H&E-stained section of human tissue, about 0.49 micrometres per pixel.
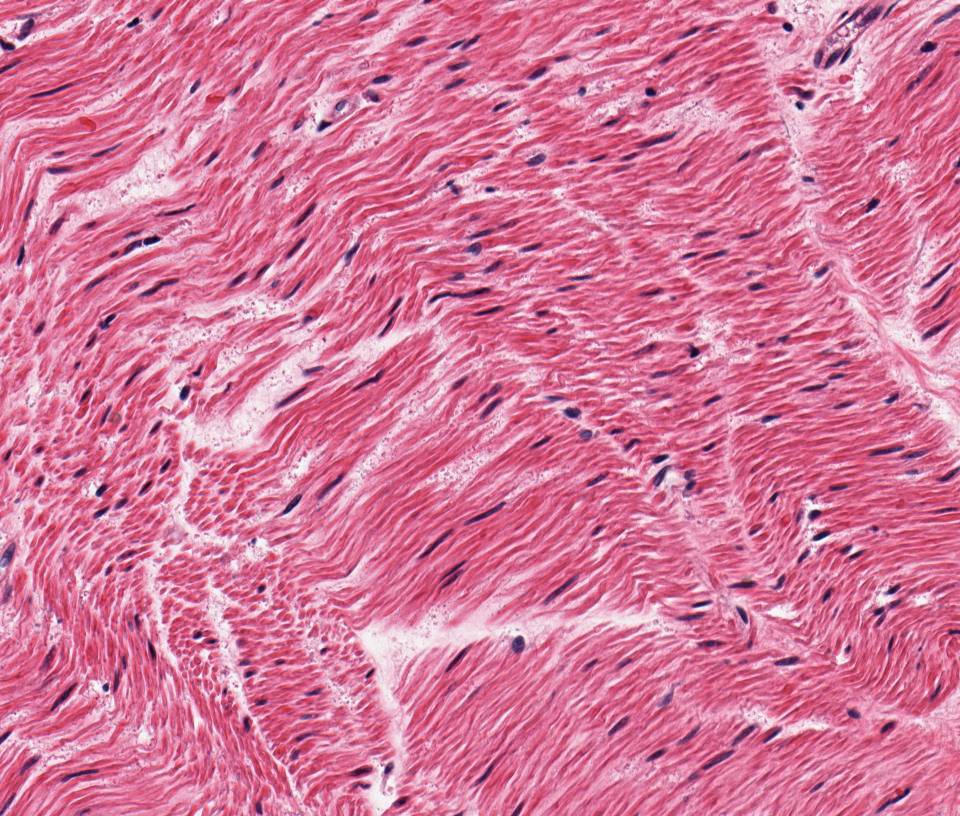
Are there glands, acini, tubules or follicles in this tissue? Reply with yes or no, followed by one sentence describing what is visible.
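No. No epithelium or glands are present anywhere in the field.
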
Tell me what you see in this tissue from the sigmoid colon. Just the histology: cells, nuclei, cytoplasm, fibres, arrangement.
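It's spindle-shaped cells in bundles filling the field, interlacing in different directions. Centrally they run mostly diagonally, lower left to upper right; towards the lower left they're cut across, giving rounded pink cell profiles. Nuclei are elongated, cigar-shaped, along the cells' long axis.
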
